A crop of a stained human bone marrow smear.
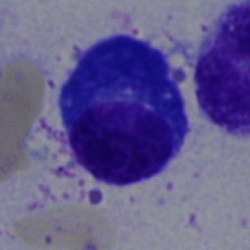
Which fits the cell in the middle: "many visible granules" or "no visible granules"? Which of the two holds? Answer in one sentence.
The cell's cytoplasm contains no granules that can be seen.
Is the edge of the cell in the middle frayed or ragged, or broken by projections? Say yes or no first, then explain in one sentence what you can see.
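No. The cell has a smooth, round to slightly oval outline.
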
